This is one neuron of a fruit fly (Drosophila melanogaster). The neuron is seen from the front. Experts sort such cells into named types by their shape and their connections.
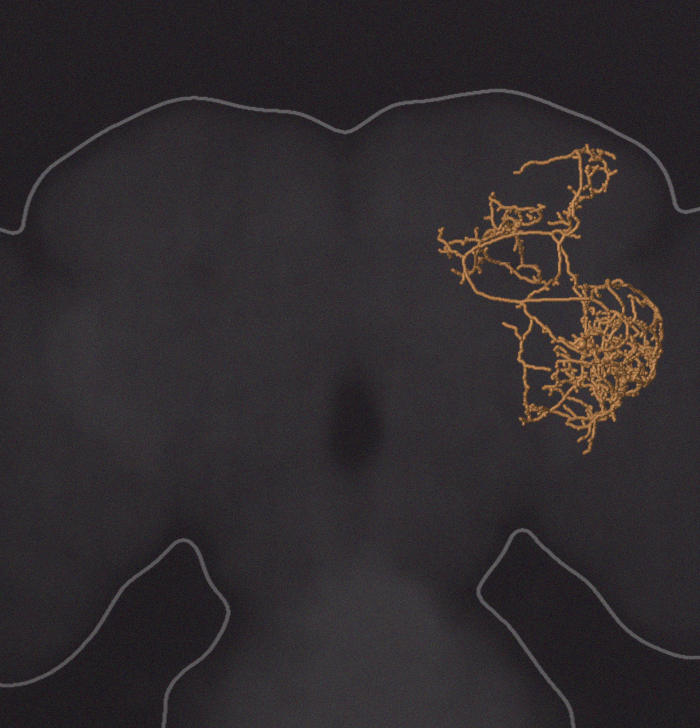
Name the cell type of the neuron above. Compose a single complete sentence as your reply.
By its cell type, the neuron is AVLP281.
